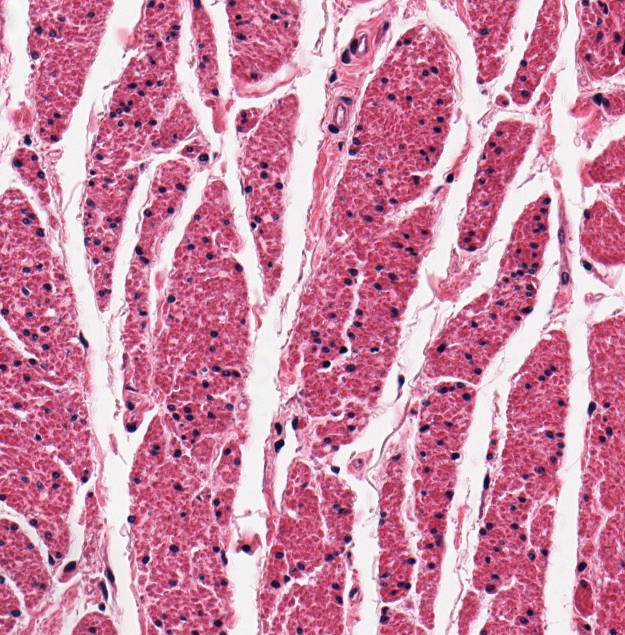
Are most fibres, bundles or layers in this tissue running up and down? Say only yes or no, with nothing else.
Yes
